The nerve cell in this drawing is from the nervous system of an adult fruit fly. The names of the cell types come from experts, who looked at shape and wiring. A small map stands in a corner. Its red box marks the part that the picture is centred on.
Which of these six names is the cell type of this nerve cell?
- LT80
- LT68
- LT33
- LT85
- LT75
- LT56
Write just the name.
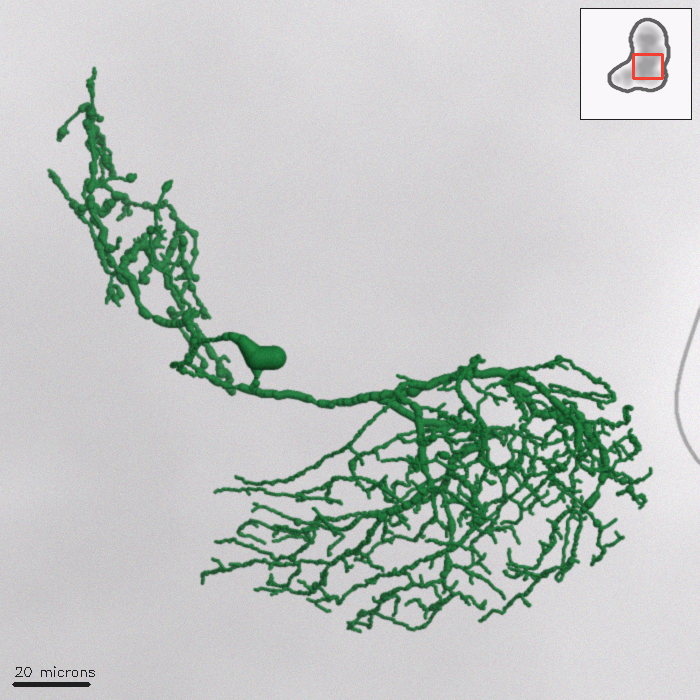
LT75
